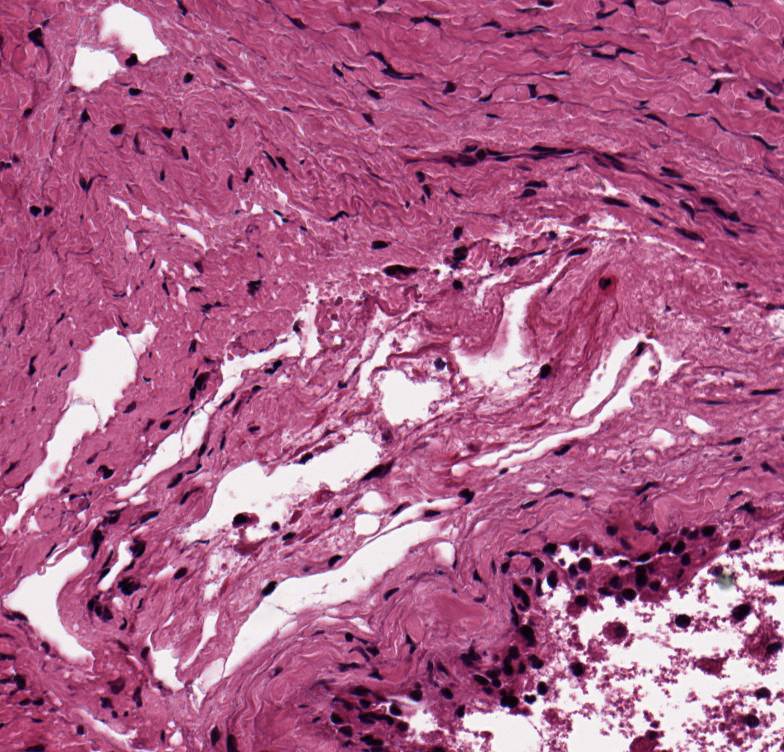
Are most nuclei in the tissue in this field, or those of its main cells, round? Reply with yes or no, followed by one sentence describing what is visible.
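No. The stroma holds sparse, small, dark, elongated spindle-shaped nuclei scattered between the collagen fibres.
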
